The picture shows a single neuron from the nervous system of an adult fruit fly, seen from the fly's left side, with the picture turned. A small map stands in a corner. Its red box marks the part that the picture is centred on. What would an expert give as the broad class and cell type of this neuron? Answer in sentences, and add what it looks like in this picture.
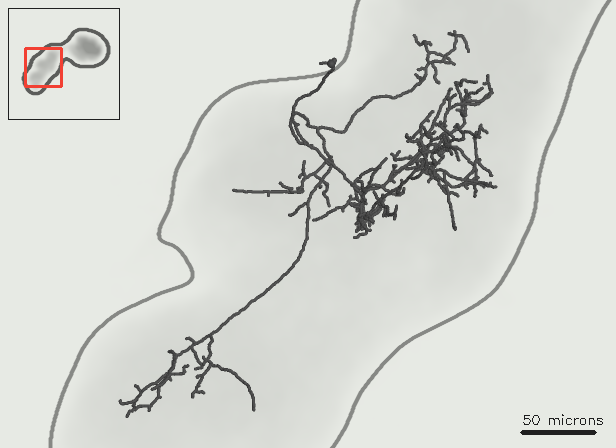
This is a nerve-cord intrinsic neuron. The cell type is INXXX134. The cell body is at the top of the picture. By the scale bar it is about 250 microns tall in this view. Dozens of branch ends can be seen.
